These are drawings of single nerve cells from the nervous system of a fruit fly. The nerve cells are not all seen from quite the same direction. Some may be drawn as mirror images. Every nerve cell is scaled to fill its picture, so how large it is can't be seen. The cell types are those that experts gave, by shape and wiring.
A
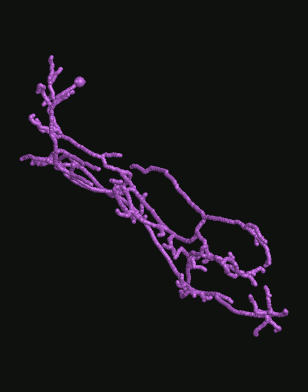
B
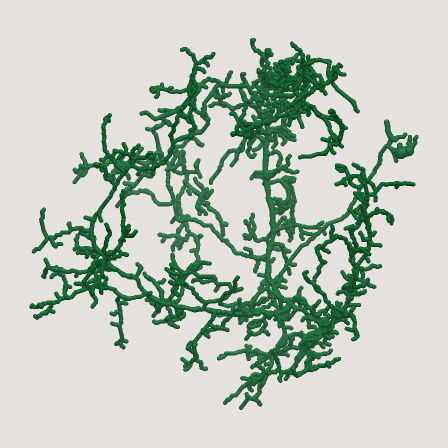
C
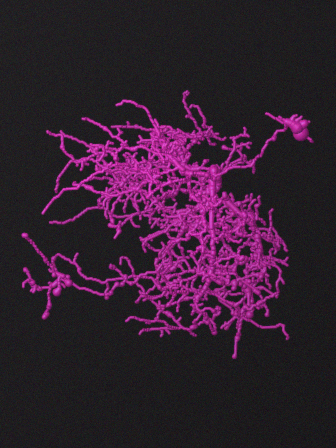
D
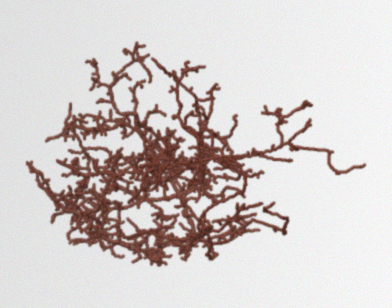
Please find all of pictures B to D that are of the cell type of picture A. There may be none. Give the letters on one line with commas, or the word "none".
none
